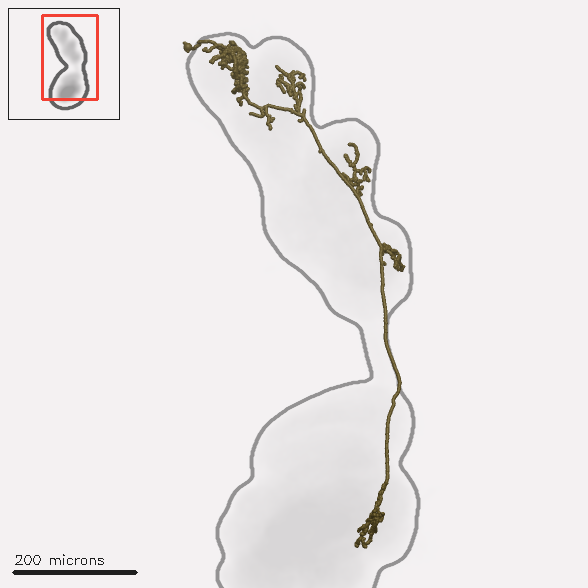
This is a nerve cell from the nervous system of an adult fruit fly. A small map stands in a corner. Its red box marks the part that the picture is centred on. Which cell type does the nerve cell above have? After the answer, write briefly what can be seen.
Its cell type is ANXXX196. This is an ascending neuron. By the scale bar it is about 850 microns tall in this view. As drawn here it is taller than it is wide.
